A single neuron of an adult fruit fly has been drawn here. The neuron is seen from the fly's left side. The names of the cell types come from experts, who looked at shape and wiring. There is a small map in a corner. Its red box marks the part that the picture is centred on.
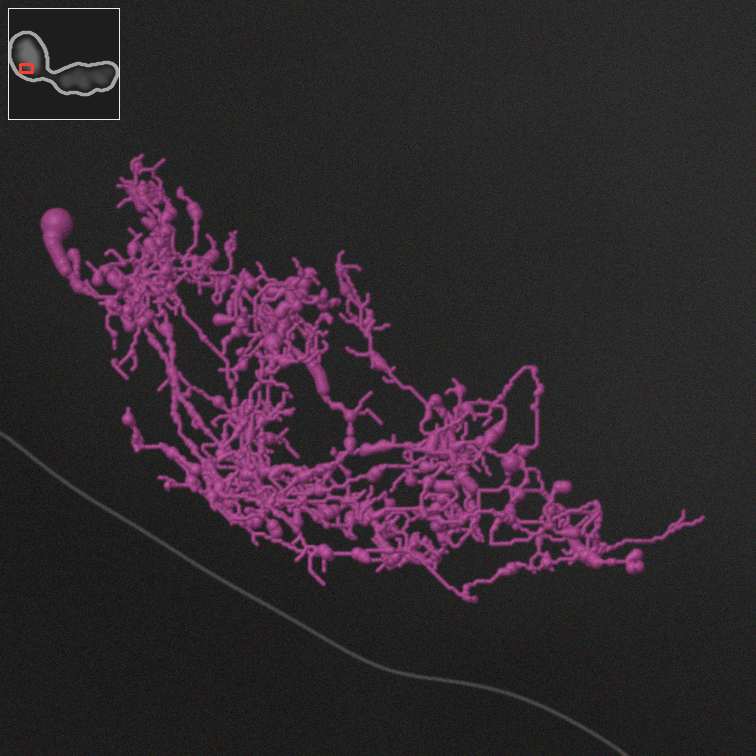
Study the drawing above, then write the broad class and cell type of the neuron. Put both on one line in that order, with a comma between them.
central-brain intrinsic neuron, GNG456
